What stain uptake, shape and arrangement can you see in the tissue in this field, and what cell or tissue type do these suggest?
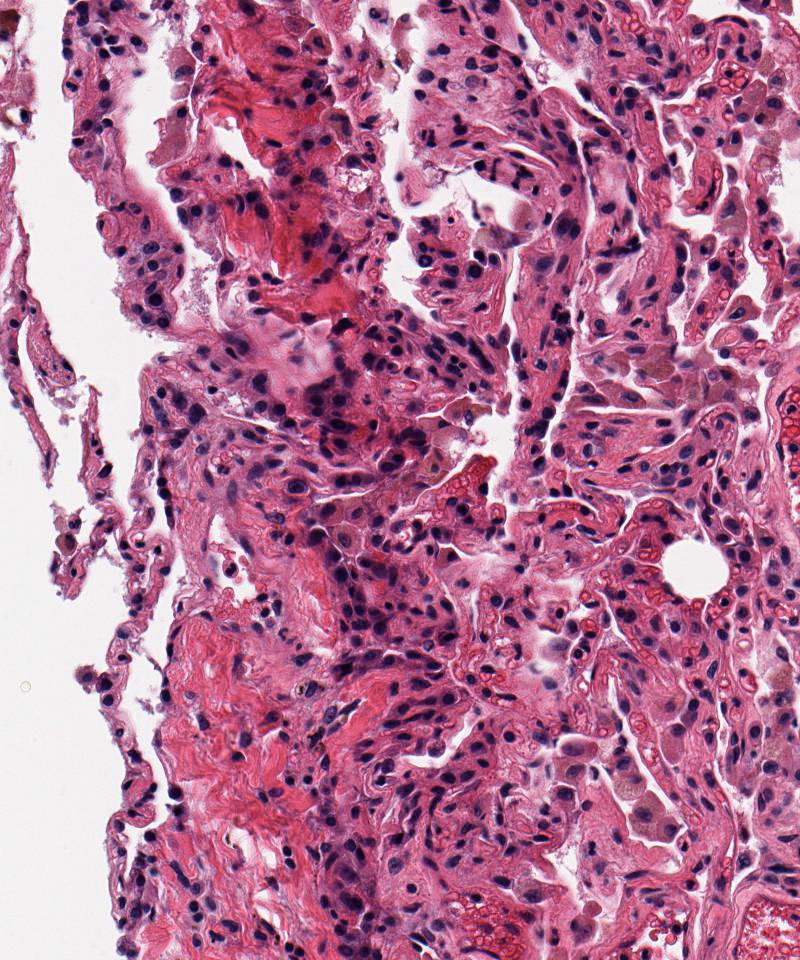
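First, bright pink bundles of dense collagen occupy the left and upper-central tissue. Second, a band of crowded dark nuclei, oval to spindle-shaped, runs down the middle. Third, rounded cells with golden-brown cytoplasm sit in spaces on the right. Fourth, many spaces are lined by plump cuboidal cells with round nuclei, not flat ones. This is lung.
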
